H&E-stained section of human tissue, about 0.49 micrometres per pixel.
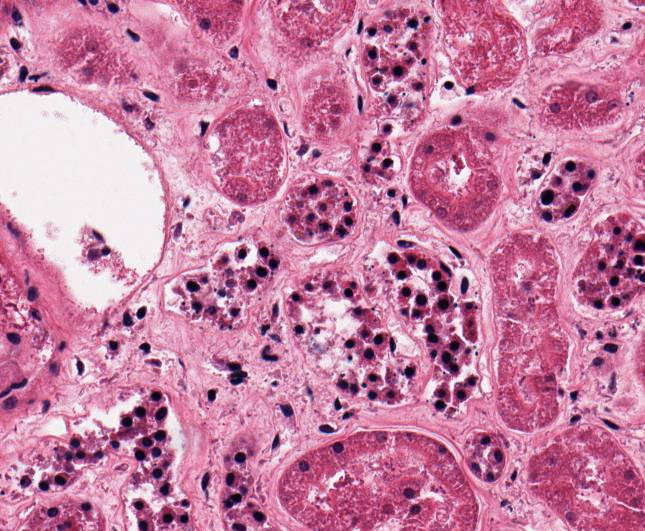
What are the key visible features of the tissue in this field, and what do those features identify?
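Round to oval tubular cross-sections crowd the field, lying close together and separated by narrow strips of stroma. Many tubules, especially along the bottom and right side, are lined by cuboidal cells with abundant granular pink cytoplasm. The intervening stroma is pale pink and loose, containing scattered dark spindle-shaped nuclei. No fat cells are present anywhere in the field. The tissue is renal cortex.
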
